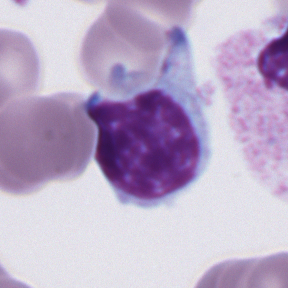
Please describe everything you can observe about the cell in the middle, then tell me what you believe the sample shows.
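Chromatin dense, dark purple, dotted with small pale spots. Cytoplasm pale greyish blue, without coarse granules or vacuoles. Cell: typical lymphocyte.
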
